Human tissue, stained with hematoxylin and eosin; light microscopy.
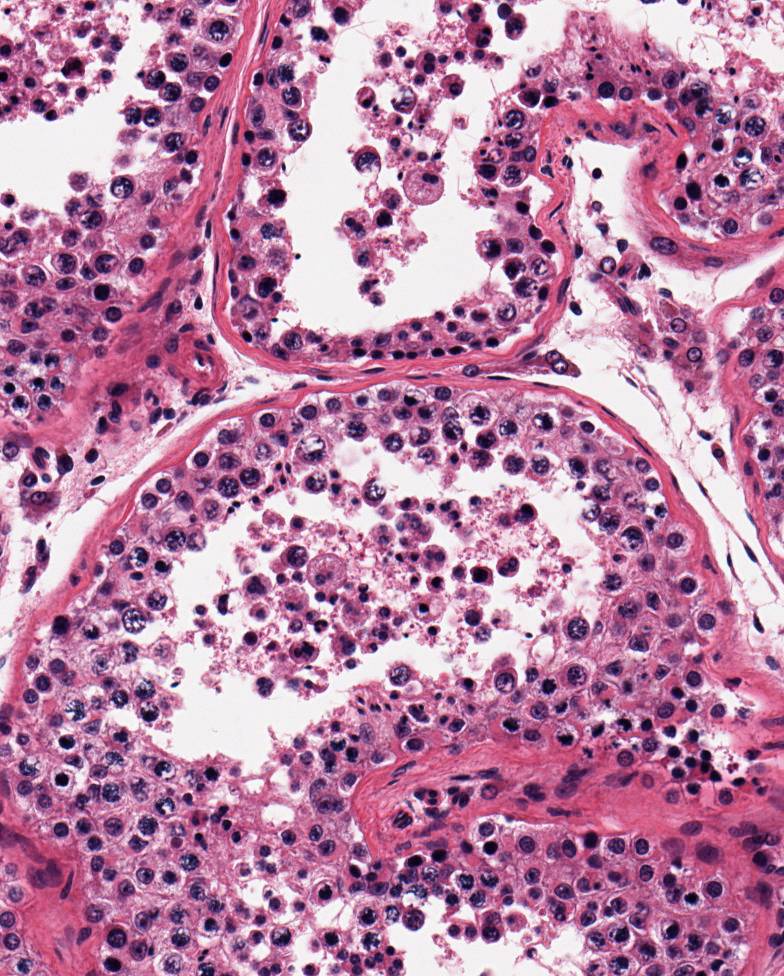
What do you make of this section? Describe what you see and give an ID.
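You'll notice each tubule is lined by a thick, many-layered crowd of rounded cells, not one layer. Many of them have large round nuclei with coarse, clumped dark chromatin. The large lower tubule's lumen partly holds loose detached cells and pink granular debris. It's testis.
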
